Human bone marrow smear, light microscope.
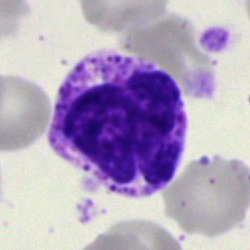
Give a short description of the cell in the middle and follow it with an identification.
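First, the outline: roughly round. Now the nucleus, which is deeply indented, so it looks folded and lobed, and its chromatin is dark purple and coarsely clumped. And just below the cell, to the left, there's a small clump of purple granular material. This is a basophil.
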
